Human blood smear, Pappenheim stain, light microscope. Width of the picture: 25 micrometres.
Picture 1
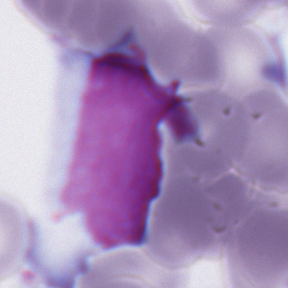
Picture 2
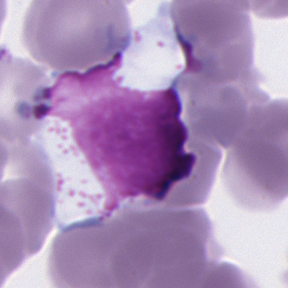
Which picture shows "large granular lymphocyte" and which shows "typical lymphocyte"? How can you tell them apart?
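Picture 1 is the typical lymphocyte; picture 2 is the large granular lymphocyte. In picture 2, the pale, nearly colourless area to the left of the purple mass holds many tiny pink dots.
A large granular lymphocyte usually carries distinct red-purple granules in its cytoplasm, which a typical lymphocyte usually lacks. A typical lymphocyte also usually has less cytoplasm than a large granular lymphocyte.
Beyond that, in picture 1 the stained mass is irregular and longer from top to bottom than from side to side, with a small lobe-like tag jutting from its upper right edge. Its chromatin is a fairly even magenta-purple throughout and looks smooth, without distinct dark clumps. In picture 2 the edge of the purple mass is ragged and irregular rather than smoothly rounded, and its texture is faintly streaked and smeared, without coarse dark clumps. That mass is also deeper in colour on its right side than on its left.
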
